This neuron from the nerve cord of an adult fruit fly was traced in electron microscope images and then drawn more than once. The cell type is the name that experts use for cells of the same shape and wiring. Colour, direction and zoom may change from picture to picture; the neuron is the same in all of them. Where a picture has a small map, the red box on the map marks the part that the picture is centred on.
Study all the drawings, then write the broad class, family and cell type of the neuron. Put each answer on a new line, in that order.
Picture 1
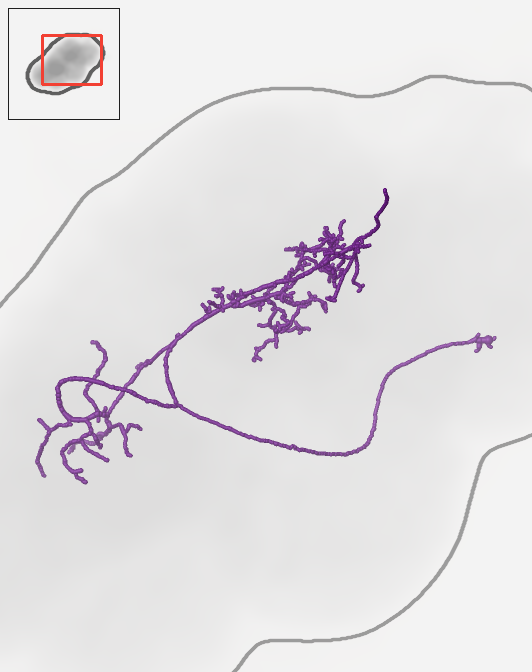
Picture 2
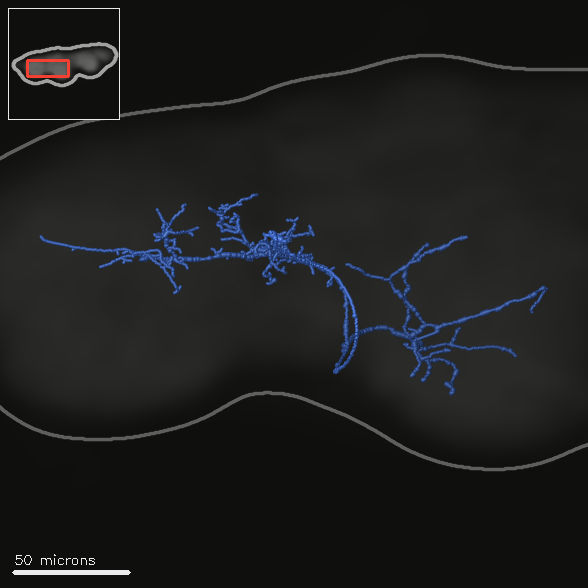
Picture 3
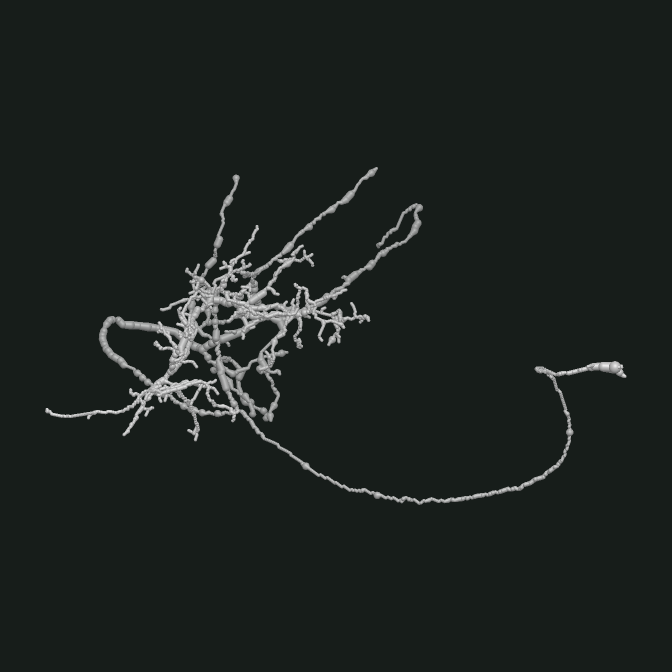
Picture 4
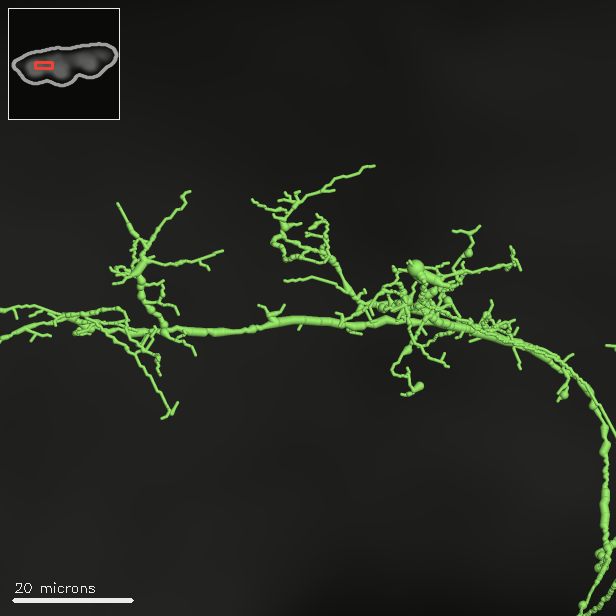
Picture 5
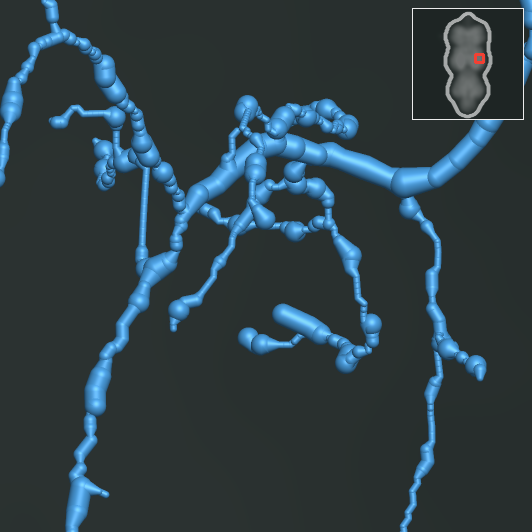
nerve-cord intrinsic neuron
hemilineage 01A
IN01A050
